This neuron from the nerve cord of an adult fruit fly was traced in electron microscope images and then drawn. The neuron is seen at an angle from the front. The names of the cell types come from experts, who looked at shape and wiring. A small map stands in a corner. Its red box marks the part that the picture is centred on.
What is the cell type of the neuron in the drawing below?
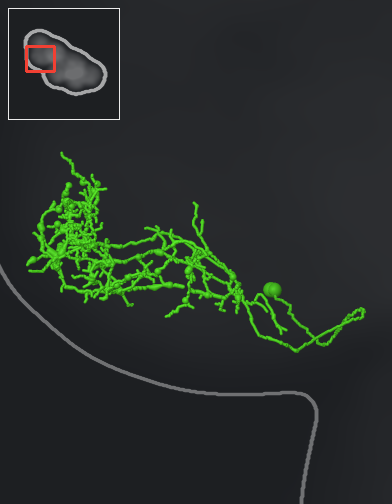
IN14A032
